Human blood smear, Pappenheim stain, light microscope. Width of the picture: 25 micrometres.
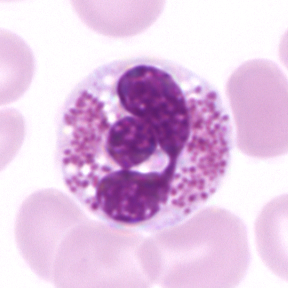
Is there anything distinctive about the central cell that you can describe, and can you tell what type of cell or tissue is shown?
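The central cell has a round, smooth outline. Its chromatin is dense and stains dark purple. Coarse round granules, reddish-purple in colour, pack the cytoplasm. This cell is an eosinophil.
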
